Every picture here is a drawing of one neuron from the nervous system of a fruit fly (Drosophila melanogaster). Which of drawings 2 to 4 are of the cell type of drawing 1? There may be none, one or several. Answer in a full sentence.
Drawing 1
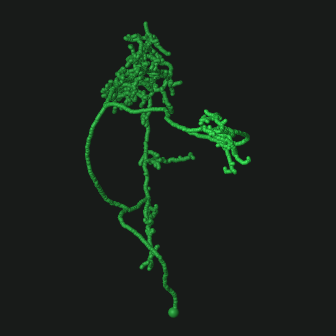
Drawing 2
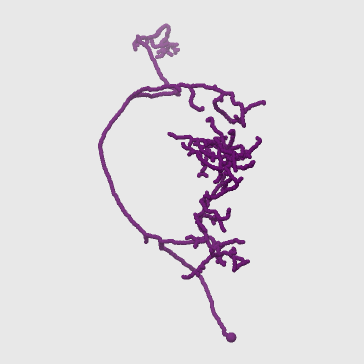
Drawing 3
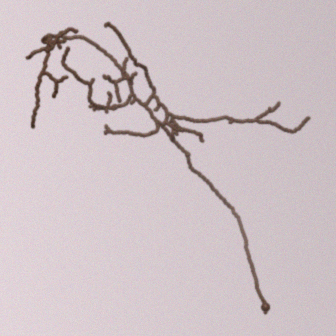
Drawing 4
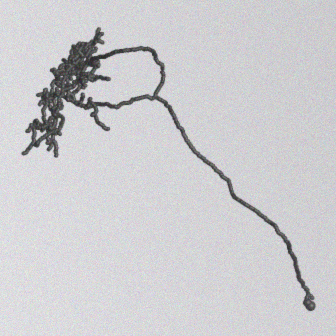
Drawing 2 is of the same cell type.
